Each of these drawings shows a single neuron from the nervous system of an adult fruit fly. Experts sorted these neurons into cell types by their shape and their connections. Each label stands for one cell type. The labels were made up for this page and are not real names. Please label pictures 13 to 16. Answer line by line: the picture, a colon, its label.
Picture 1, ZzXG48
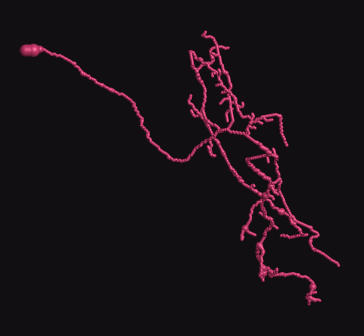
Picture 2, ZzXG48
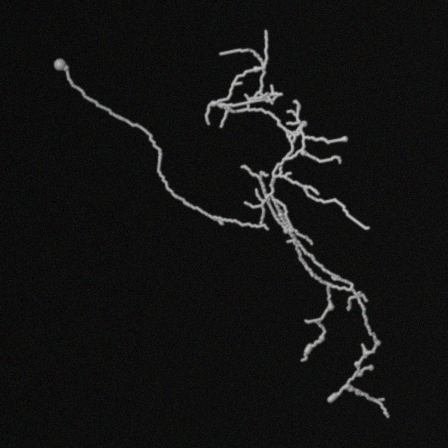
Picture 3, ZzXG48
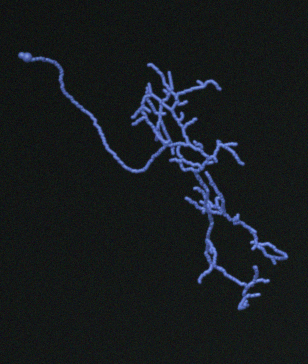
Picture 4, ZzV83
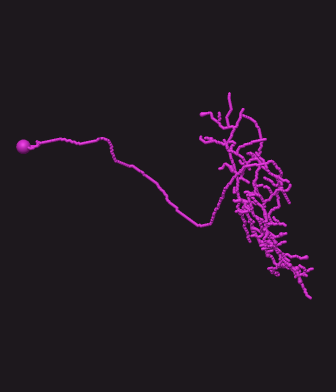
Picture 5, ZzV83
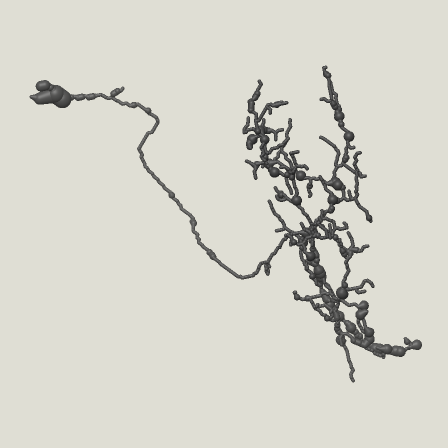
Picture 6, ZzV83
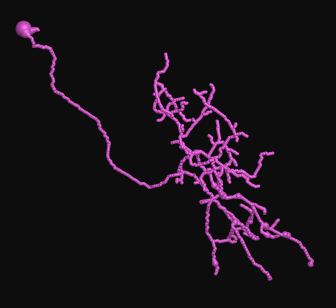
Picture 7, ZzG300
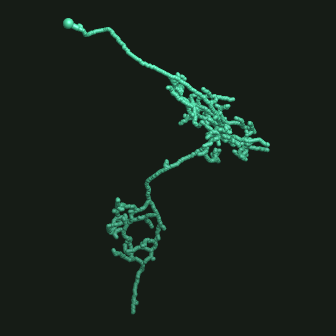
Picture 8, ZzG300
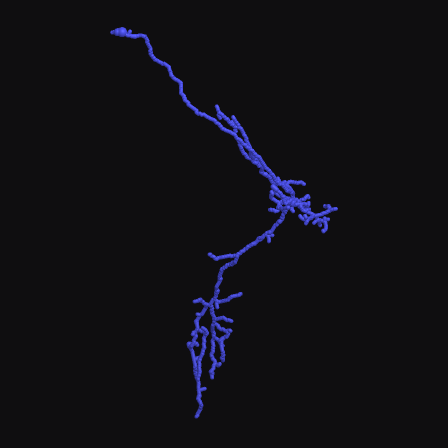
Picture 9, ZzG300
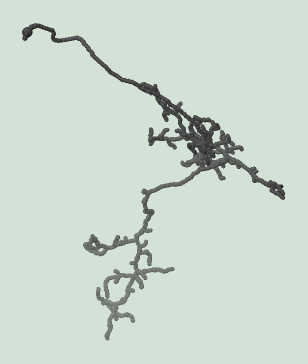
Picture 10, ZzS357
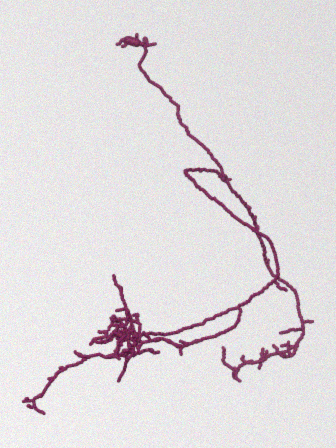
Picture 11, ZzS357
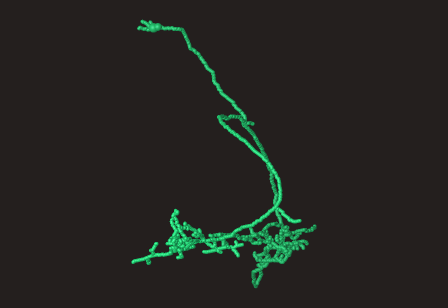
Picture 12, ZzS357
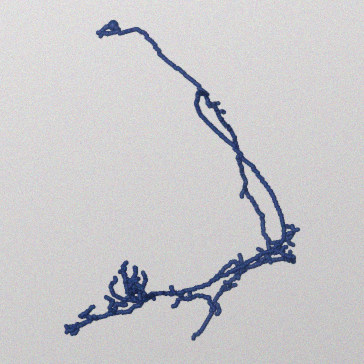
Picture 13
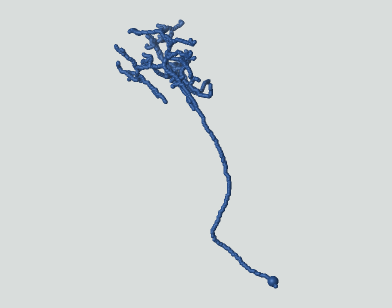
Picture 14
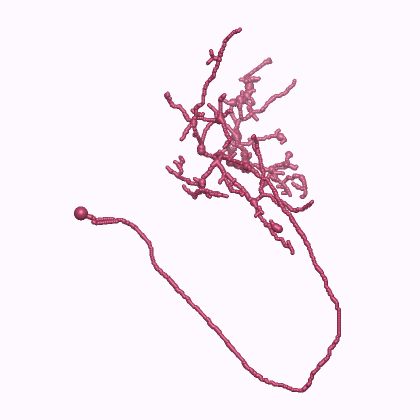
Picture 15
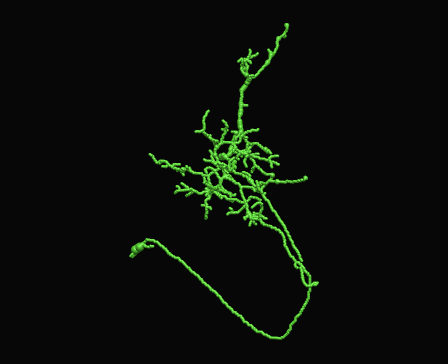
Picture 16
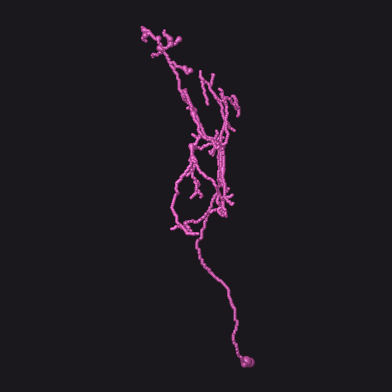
13: ZzG300
14: ZzG300
15: ZzG300
16: ZzV83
